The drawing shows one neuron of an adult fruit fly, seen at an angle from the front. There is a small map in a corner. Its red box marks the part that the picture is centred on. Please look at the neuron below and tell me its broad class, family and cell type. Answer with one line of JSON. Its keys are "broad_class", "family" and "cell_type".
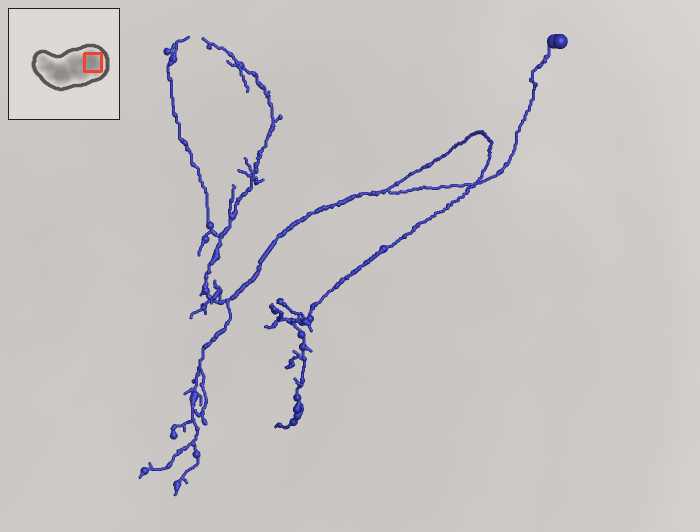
{"broad_class": "central-brain intrinsic neuron", "family": "hemilineage SLPa&l1_lateral", "cell_type": "CB1504"}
